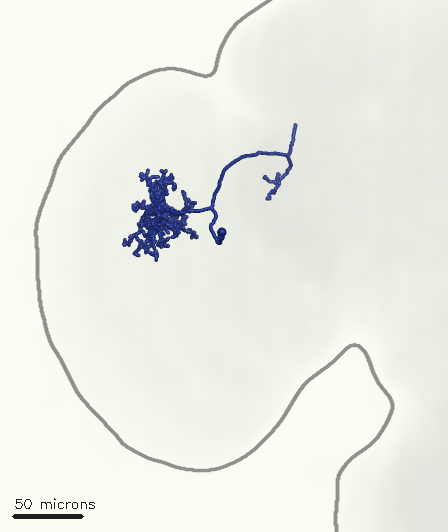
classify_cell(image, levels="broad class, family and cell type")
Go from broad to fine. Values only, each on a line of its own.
optic-lobe intrinsic neuron
MeLo
MeLo1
